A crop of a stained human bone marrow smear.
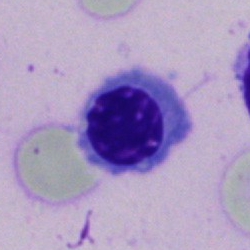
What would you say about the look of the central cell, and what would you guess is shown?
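The nucleus shows no distinct nucleolus. Blue cytoplasm surrounds it, forming a wider rim on the right side than on the left, and no granules are seen within it. A single thin, thread-like strand extends from the cell toward the upper right. This cell is an erythroblast.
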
